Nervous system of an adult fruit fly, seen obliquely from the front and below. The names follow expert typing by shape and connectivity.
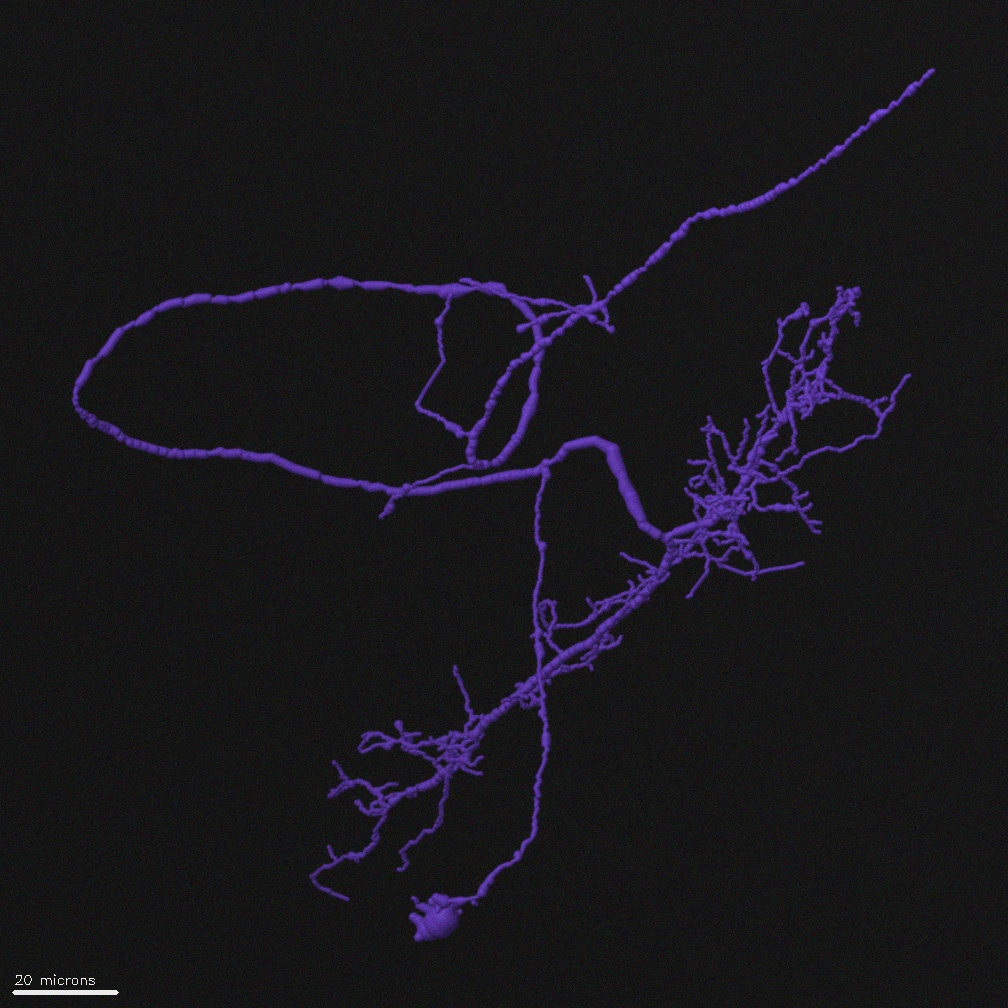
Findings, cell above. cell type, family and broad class: AN02A009; hemilineage 02A; ascending neuron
